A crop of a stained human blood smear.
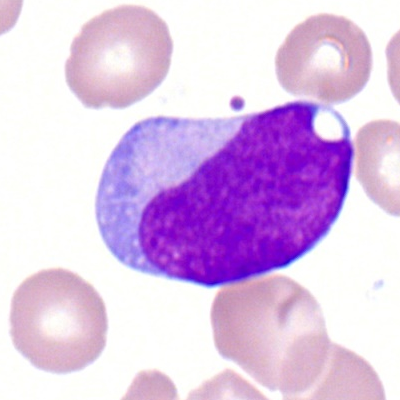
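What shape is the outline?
Oval, I'd say, and longer from left to right than from top to bottom.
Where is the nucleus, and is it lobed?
It's a single unlobed mass, lying toward the right side of the cell.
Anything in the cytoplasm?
No coarse granules, but one round clear vacuole sits at the upper right edge of the cell.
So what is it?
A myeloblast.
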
